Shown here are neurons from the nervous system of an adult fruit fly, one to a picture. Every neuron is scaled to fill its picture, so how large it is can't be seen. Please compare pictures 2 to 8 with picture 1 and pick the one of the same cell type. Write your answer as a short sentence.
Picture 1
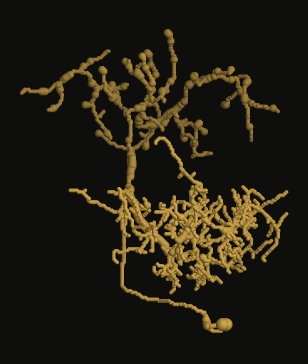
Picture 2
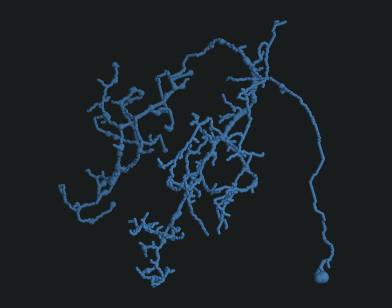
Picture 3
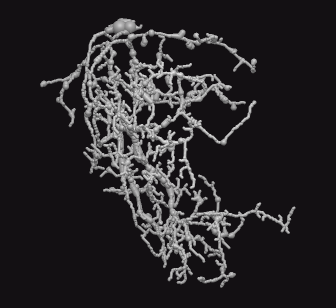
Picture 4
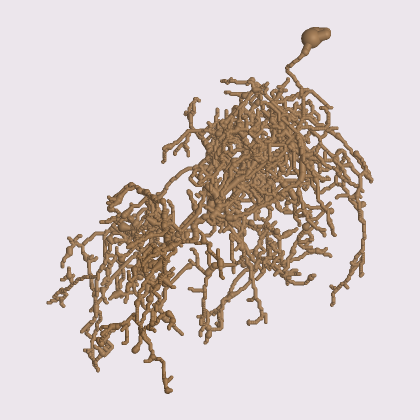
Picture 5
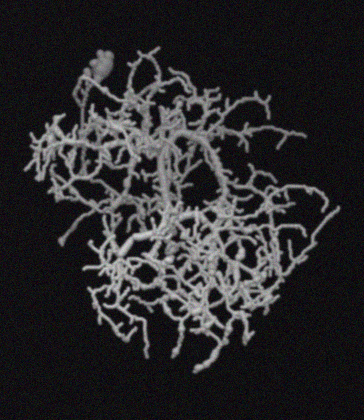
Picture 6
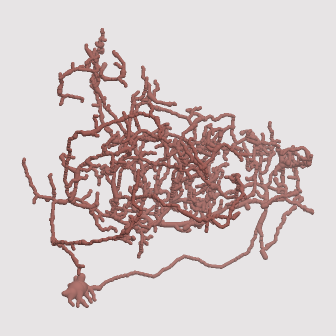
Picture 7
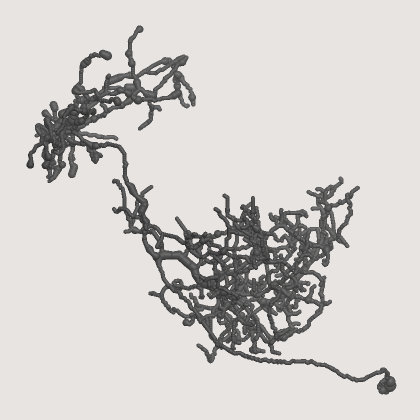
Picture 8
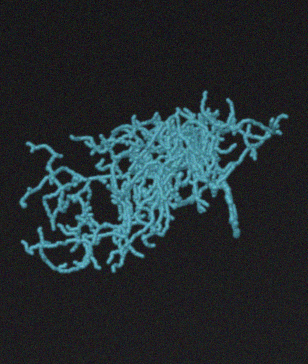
Picture 7 is of the same cell type.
